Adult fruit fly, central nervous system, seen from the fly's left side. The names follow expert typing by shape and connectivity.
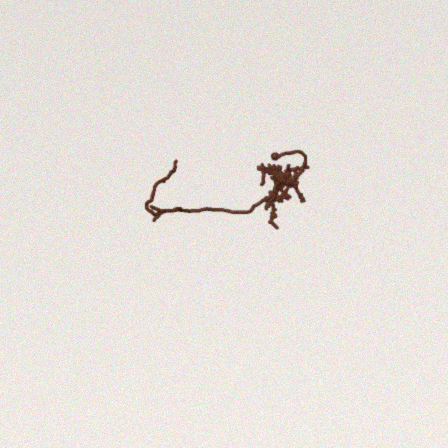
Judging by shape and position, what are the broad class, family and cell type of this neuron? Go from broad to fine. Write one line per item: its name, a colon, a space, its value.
broad class: nerve-cord intrinsic neuron
family: hemilineage 19B
cell type: IN19B082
